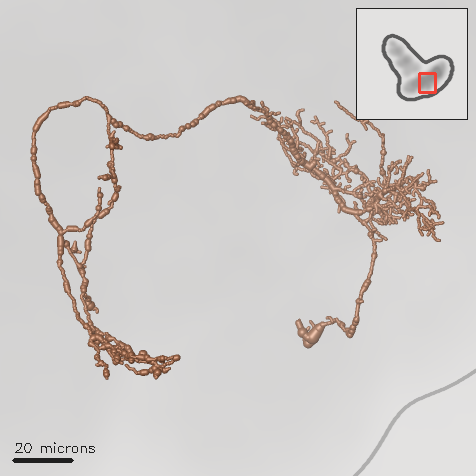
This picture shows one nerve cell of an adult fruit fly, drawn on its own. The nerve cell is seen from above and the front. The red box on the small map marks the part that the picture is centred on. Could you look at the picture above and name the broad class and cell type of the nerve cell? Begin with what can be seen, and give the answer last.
By the scale bar it is about 140 microns wide in this view. The picture shows dozens of branch ends. This is a central-brain intrinsic neuron. Its cell type is GNG498.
